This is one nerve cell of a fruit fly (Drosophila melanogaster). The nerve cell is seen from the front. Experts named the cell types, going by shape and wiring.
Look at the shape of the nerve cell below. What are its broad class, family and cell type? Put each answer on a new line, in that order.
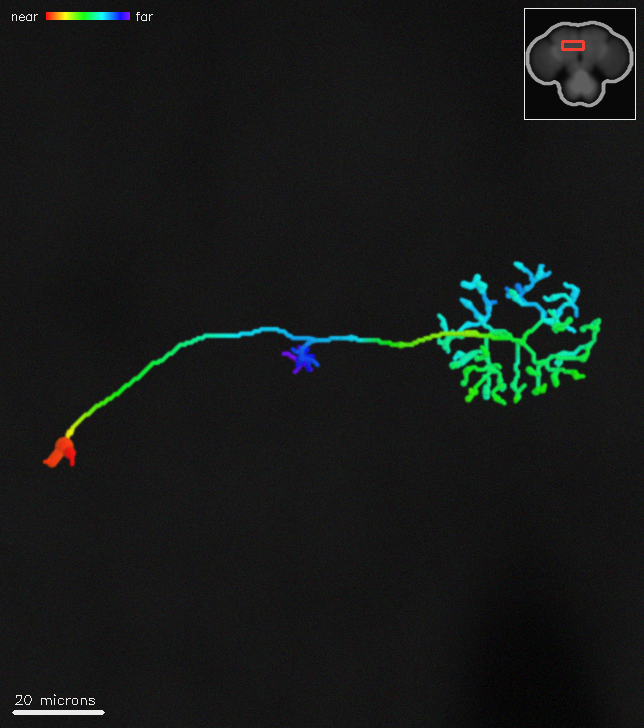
central-brain intrinsic neuron
hemilineage EBa1
ER3d_b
